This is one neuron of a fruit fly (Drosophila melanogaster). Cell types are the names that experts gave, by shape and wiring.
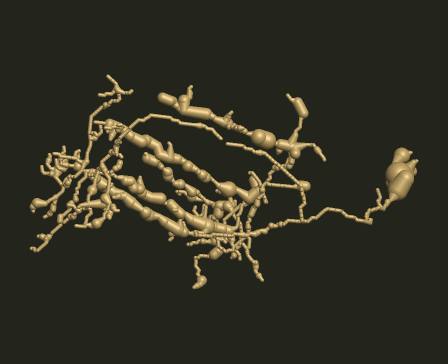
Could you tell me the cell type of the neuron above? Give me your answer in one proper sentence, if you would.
A cell of type Dm9 is what this neuron is.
